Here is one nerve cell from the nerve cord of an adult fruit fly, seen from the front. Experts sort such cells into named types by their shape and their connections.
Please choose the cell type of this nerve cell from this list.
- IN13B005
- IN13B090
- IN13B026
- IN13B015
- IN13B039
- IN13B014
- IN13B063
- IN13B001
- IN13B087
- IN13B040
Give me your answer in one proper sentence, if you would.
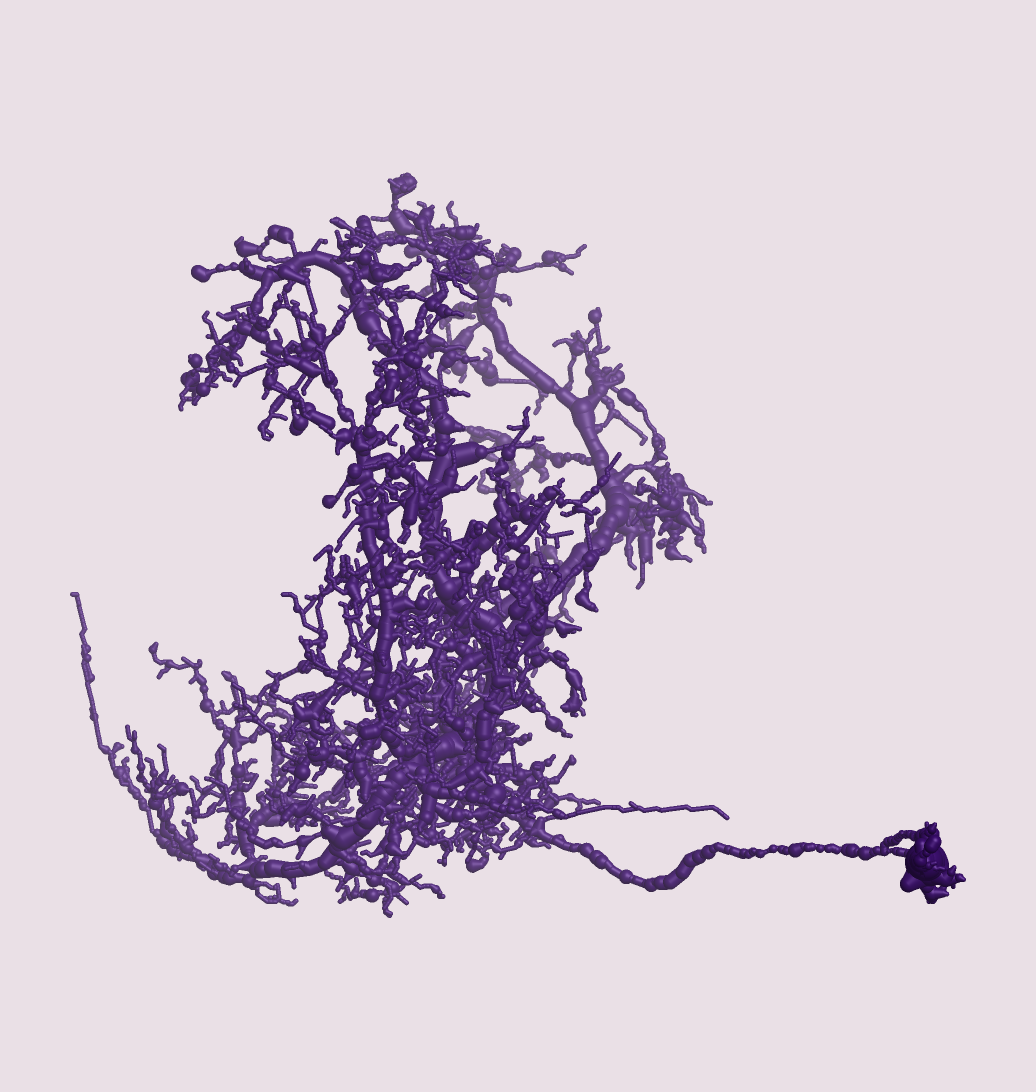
It is IN13B005 that is the cell type of the nerve cell.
